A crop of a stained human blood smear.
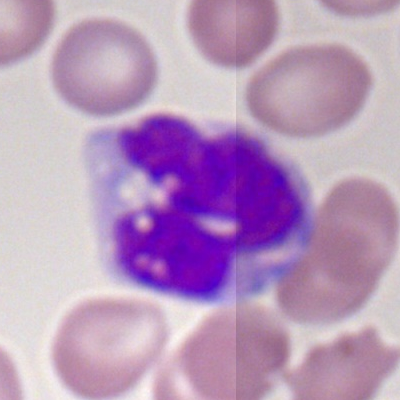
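Monocyte, central cell. Outline irregular, somewhat angular. Nucleus irregular, split by deep clefts into lobe-like parts, with several small clear round spots lying over it. Rim of pale blue cytoplasm, widest on the left side.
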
